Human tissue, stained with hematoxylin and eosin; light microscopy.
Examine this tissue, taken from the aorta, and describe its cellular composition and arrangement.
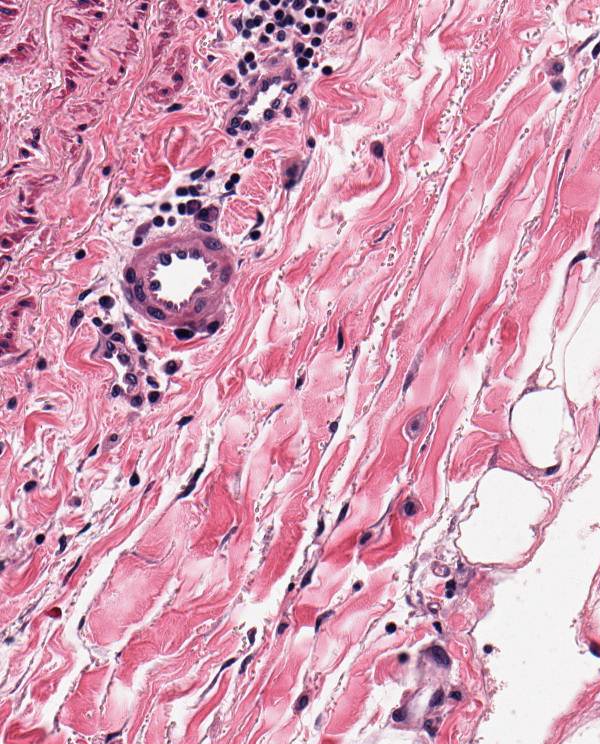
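Collagen bundles in the centre and right of the field run diagonally from lower left to upper right. In the upper left lies a small vessel with a round, empty lumen and a thick cellular wall. Small round lymphocytes with dark nuclei cluster around this vessel and at the top centre. At the right edge, in the lower half, are a few empty rounded adipocytes.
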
